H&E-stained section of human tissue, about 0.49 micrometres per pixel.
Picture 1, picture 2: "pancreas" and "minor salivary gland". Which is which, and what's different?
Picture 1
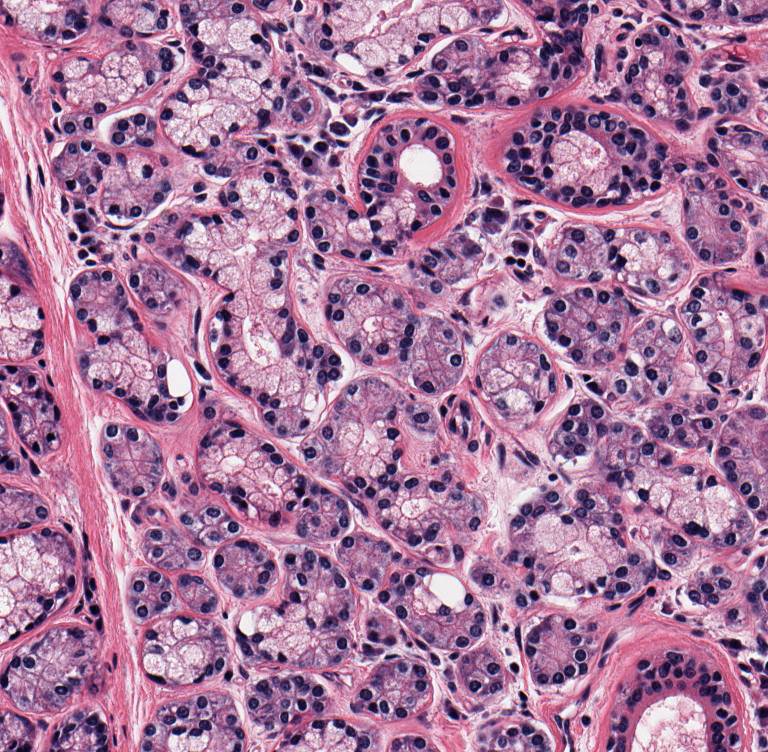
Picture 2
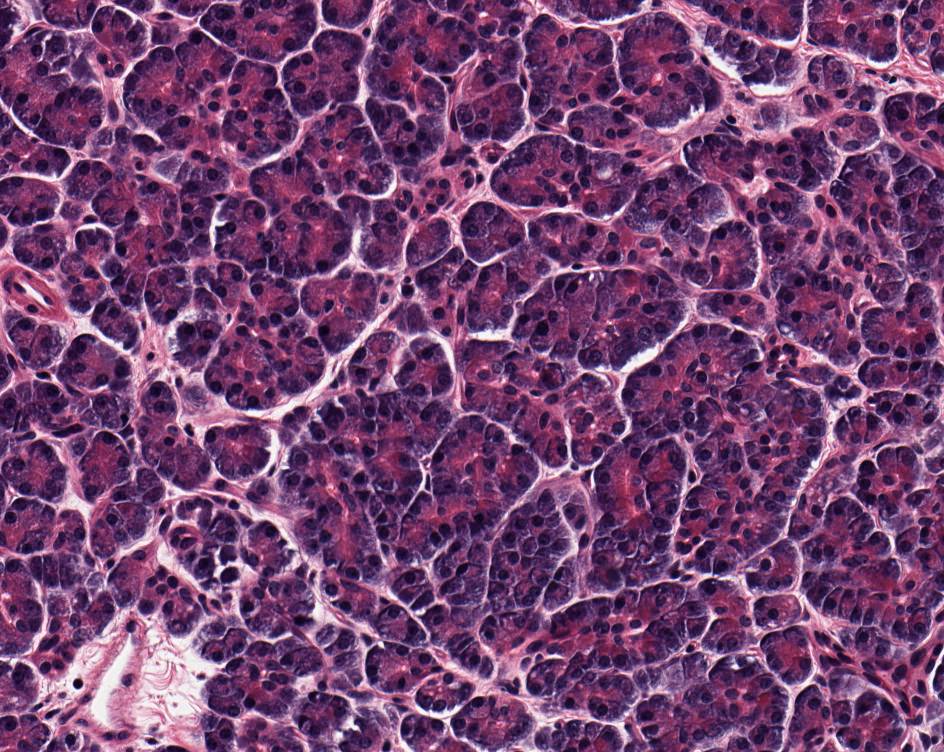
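Picture 1: minor salivary gland. Picture 2: pancreas. Picture 1 acini: many of pale, foamy, vacuolated cells with nuclei pressed flat against the base; others of denser, granular purple cells with round nuclei.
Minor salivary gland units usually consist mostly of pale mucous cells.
Picture 2: closely packed acini fill nearly the whole field, grouped into small lobules by thin connective tissue strands; round dark nuclei toward the basal edge; cytoplasm pink centrally, deeper purple basally.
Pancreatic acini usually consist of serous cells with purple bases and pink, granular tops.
Collagen: dense pink vertical band at left in picture 1; loose, pale, wavy patch at lower left in picture 2.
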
